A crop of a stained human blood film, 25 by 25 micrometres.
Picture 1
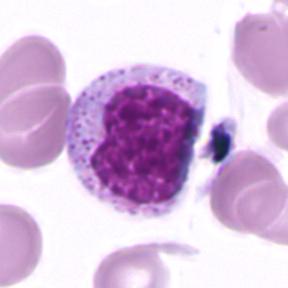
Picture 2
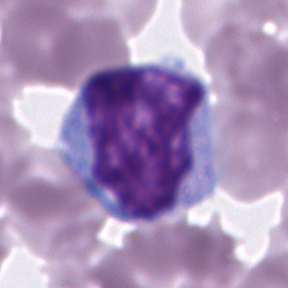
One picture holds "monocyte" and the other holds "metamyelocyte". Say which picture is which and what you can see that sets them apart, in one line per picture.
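Picture 1 – metamyelocyte. Fine purple granules are scattered throughout the cytoplasm.
Picture 2 – monocyte. No distinct granules are seen in the cytoplasm.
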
